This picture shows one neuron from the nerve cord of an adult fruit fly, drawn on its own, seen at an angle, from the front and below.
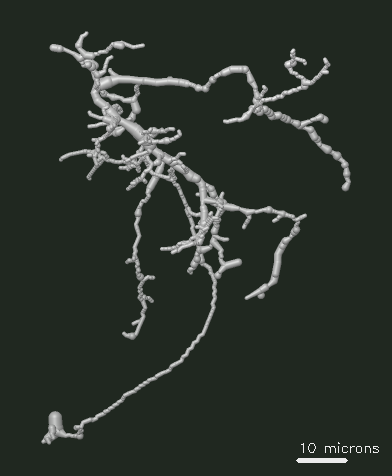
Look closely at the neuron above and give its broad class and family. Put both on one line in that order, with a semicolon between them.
nerve-cord intrinsic neuron; hemilineage 03B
